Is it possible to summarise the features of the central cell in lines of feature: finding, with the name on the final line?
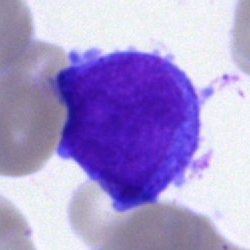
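Outline: irregular, small knobby blebs along upper edge
Protrusions: small, rounded, on upper and left surfaces
Cytoplasm: scant deep blue rim, mainly lower right
Vacuoles: none seen
Name: blast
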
